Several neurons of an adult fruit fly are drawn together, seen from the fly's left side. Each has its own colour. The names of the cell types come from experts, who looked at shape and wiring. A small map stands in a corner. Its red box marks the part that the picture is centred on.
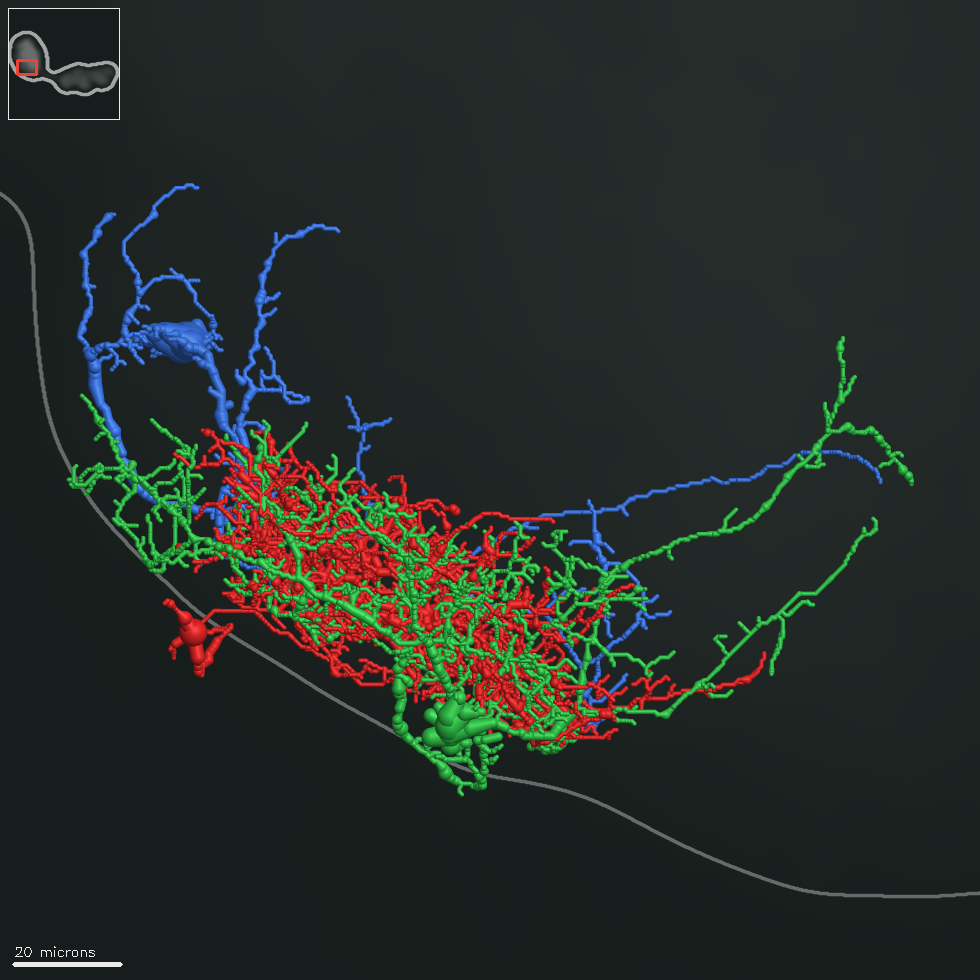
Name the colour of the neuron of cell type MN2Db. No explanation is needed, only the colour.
green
